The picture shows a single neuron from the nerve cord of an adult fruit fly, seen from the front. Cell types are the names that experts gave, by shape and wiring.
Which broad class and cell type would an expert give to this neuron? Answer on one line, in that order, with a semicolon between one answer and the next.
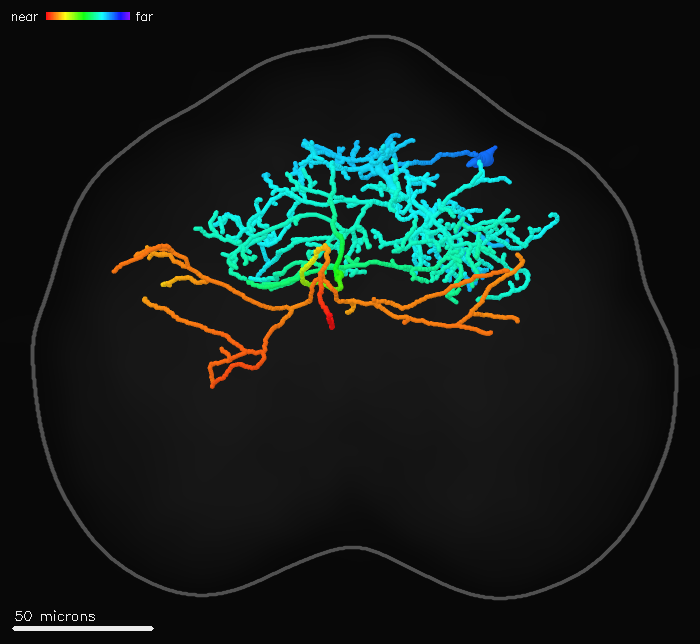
ascending neuron; ANXXX071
